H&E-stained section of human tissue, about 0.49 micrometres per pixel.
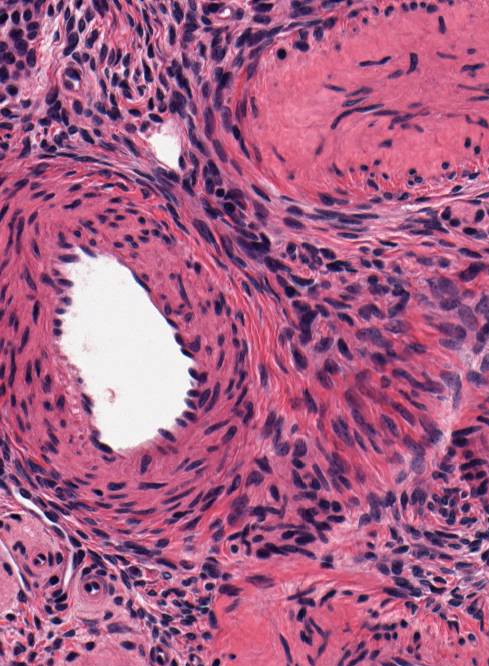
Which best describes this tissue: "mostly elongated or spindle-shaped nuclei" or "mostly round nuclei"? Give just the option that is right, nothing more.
Mostly elongated or spindle-shaped nuclei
